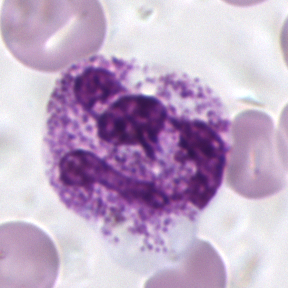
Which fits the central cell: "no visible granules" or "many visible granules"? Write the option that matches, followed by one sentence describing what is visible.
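Many visible granules. Numerous small purple-violet granules are scattered through the cytoplasm.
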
